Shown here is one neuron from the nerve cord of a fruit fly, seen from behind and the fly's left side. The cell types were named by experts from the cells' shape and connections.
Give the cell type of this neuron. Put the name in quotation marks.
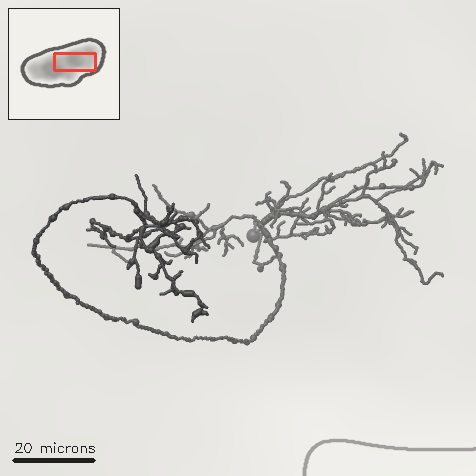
"IN01A079"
